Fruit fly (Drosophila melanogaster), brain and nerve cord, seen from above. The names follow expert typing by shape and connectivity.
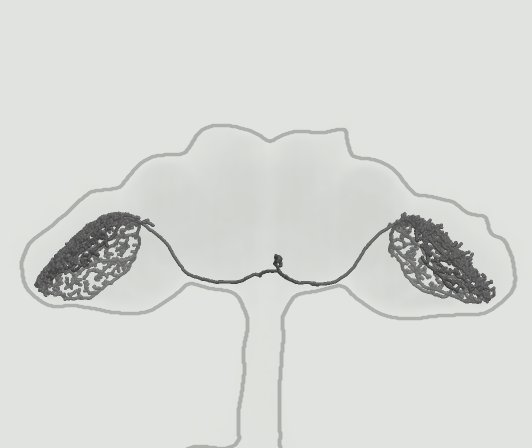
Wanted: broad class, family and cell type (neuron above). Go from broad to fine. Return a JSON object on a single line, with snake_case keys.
{"broad_class": "optic-lobe intrinsic neuron", "family": "hemilineage DM1_posterior", "cell_type": "MeVPMe13"}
